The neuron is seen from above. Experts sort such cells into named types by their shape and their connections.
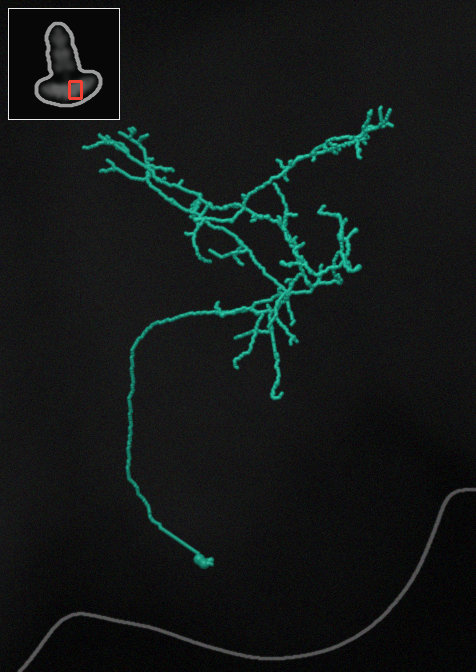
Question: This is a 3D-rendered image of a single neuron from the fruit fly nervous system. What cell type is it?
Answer: CB3798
